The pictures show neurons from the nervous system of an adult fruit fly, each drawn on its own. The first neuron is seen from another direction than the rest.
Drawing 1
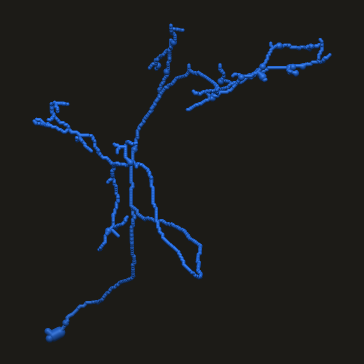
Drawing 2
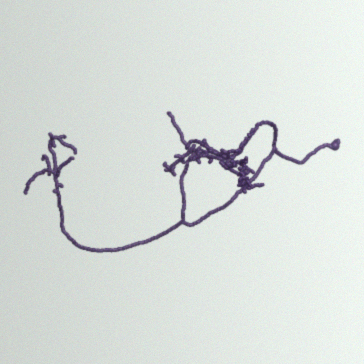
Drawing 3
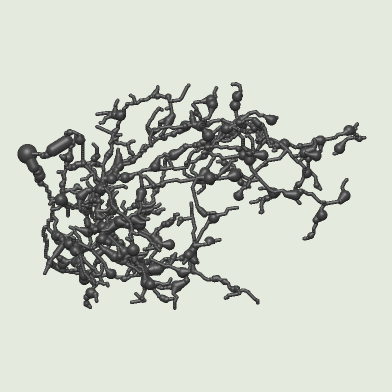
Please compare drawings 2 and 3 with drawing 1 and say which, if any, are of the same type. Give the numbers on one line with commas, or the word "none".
2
